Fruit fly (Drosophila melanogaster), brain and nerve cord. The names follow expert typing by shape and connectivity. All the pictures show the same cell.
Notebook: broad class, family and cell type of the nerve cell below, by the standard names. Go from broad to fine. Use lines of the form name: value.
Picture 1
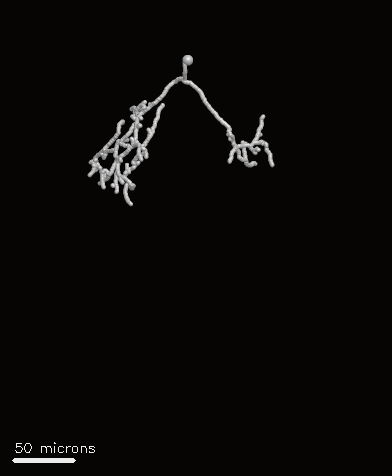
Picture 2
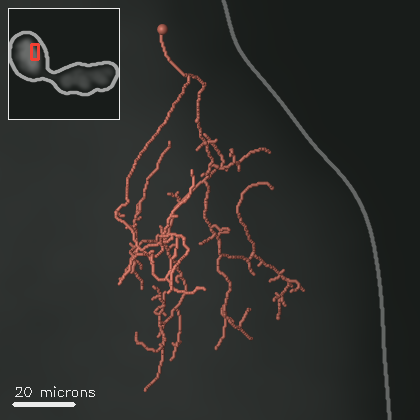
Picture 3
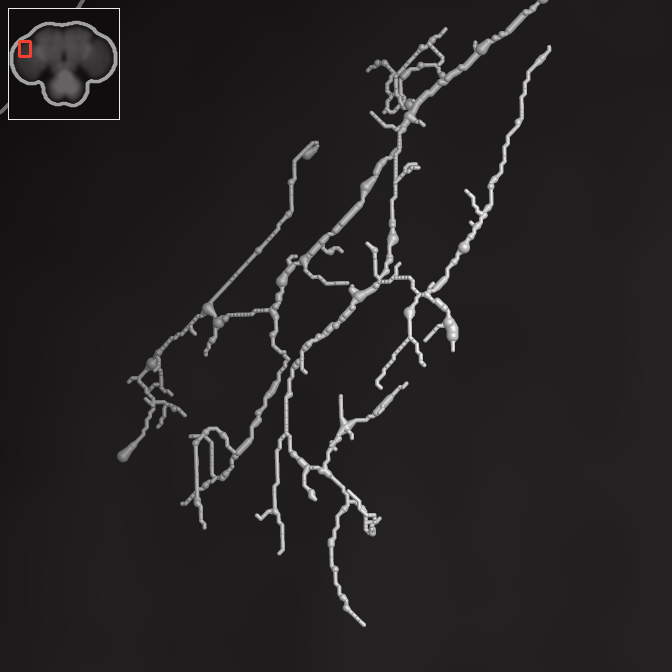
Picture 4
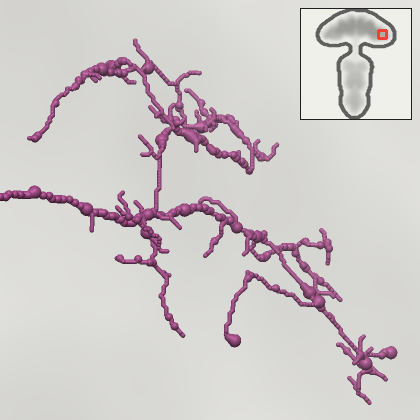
broad class: visual projection neuron
family: MeVP
cell type: MeVP14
